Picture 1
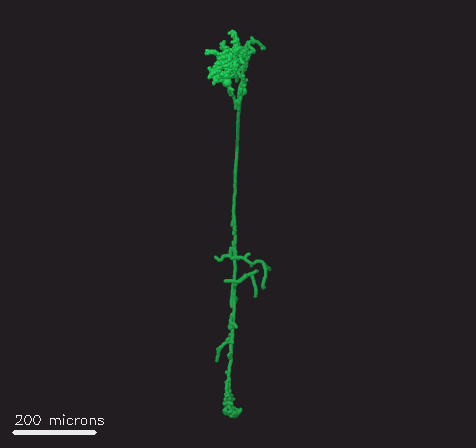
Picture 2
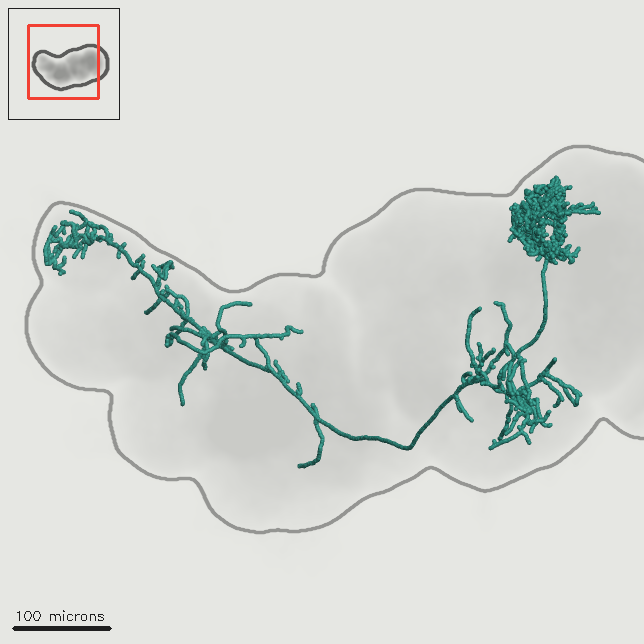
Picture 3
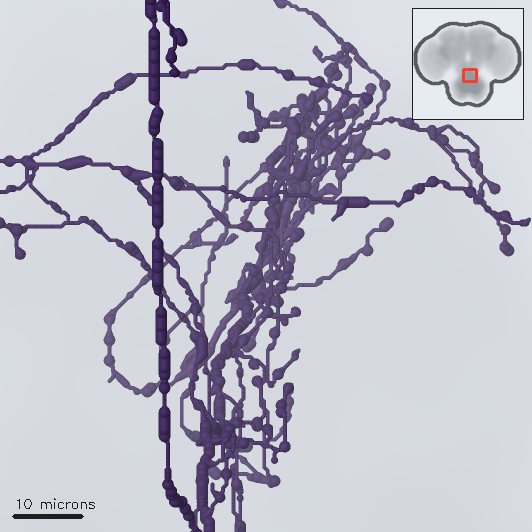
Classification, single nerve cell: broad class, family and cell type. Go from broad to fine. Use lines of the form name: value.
broad class: descending neuron
family: hemilineage SMPpm1
cell type: DNp48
